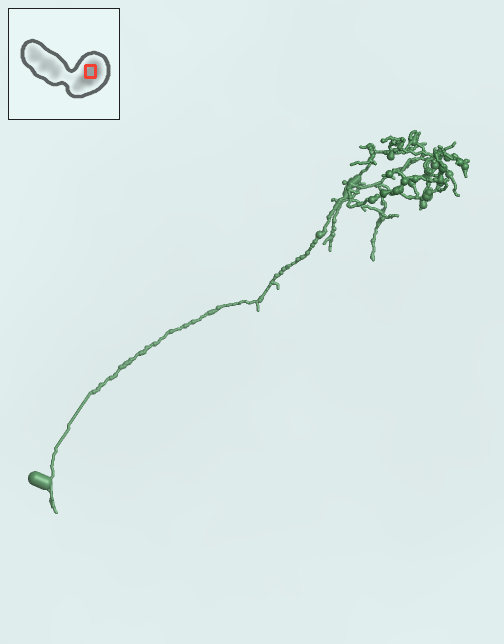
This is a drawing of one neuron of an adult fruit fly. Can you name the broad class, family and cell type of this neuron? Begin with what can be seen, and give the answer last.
The picture shows dozens of branch ends. As drawn here it is about as wide as it is tall. This is a central-brain intrinsic neuron. The family is hemilineage SLPpl3. Its cell type is CB1178.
